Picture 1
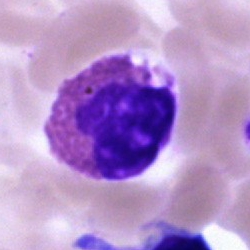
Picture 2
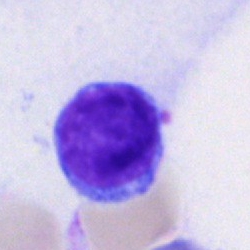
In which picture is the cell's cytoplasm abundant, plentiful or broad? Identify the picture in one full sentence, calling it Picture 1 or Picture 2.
Picture 1 shows a cell with plenty of cytoplasm around its nucleus.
